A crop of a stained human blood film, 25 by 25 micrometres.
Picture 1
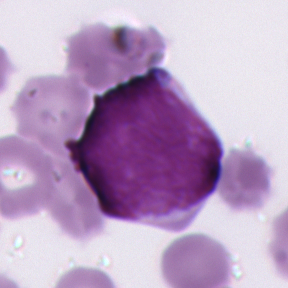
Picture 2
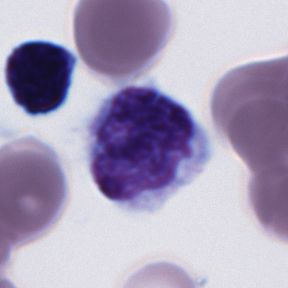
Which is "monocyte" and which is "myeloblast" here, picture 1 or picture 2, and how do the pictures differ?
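The myeloblast is in picture 1, the monocyte in picture 2. Outlines differ: the myeloblast is angular and polygonal, slightly ragged with small bumps along its upper left border, whereas the monocyte's outline is irregular with a ragged edge. In both cells the nucleus fills most of the cell; in the myeloblast, nearly the whole of it.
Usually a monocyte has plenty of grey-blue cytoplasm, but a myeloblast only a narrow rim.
The monocyte's nucleus is one lumpy mass, not split into separate lobes.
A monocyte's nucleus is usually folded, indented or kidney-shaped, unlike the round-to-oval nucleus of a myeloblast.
The monocyte's chromatin is coarse and clumped, with paler gaps between the clumps.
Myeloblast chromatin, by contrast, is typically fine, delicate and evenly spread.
The monocyte's cytoplasm is pale greyish-lilac; no granules can be seen in the myeloblast's cytoplasm. Neighbours differ too: red cells press against the myeloblast on its left and upper left, while a smaller, very dark-staining round nucleated cell lies separately to the upper left of the monocyte.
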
